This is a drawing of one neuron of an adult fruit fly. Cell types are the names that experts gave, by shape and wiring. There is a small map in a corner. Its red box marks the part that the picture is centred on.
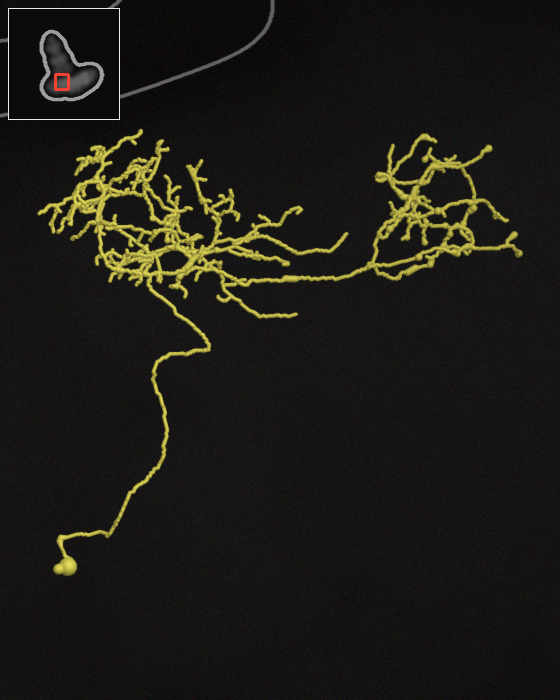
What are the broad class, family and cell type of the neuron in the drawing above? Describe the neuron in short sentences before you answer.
Its cell body lies at the lower left of the picture. The picture shows dozens of branch ends. It is a central-brain intrinsic neuron. Its family is hemilineage LHa2. The cell type is CB1104.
